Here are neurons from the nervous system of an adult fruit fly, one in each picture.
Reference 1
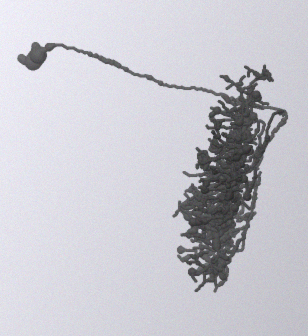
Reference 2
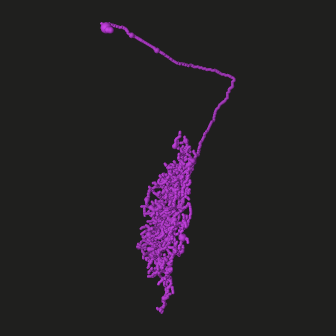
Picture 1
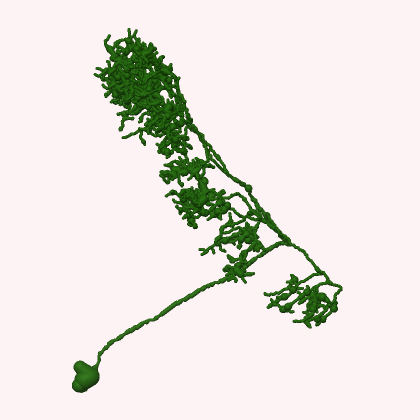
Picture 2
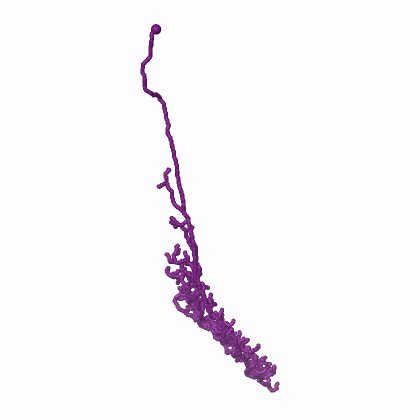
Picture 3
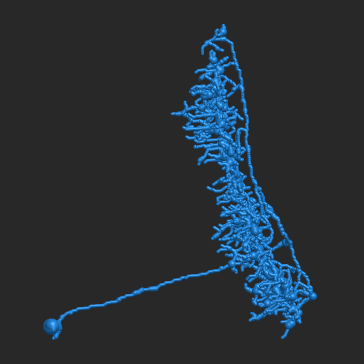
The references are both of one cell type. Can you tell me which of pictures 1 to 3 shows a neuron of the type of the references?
3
